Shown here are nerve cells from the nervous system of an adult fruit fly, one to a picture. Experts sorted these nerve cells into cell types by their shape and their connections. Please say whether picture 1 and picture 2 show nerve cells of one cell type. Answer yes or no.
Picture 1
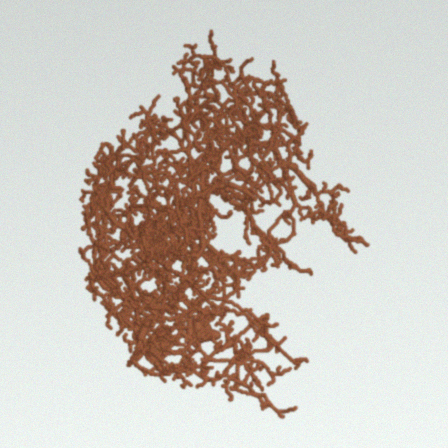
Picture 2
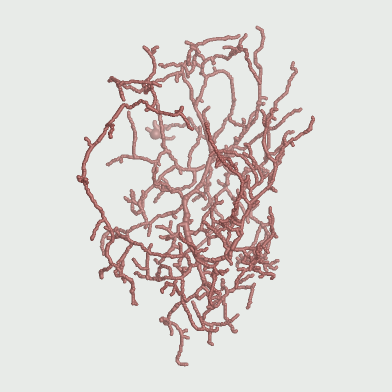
no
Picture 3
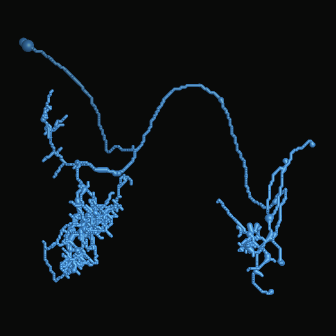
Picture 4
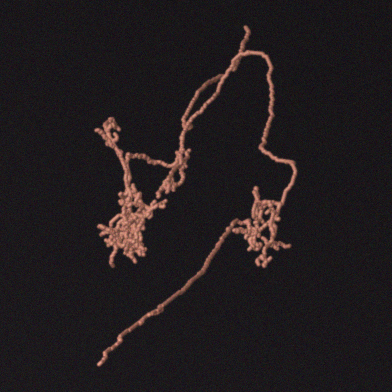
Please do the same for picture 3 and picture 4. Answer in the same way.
yes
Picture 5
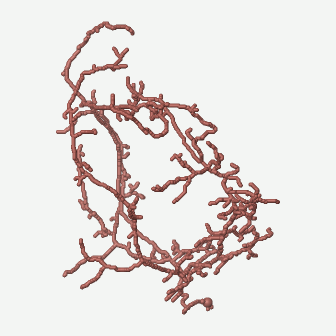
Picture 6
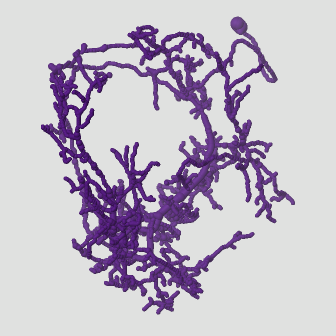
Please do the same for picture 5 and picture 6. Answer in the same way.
no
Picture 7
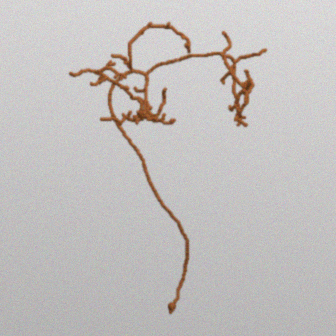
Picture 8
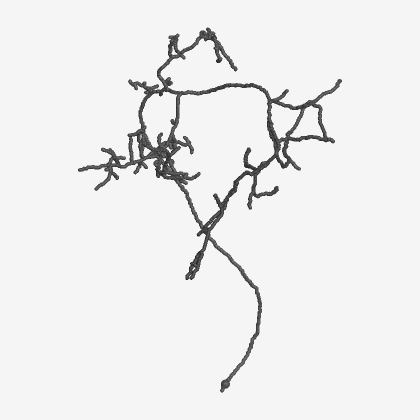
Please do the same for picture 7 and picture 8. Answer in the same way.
yes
